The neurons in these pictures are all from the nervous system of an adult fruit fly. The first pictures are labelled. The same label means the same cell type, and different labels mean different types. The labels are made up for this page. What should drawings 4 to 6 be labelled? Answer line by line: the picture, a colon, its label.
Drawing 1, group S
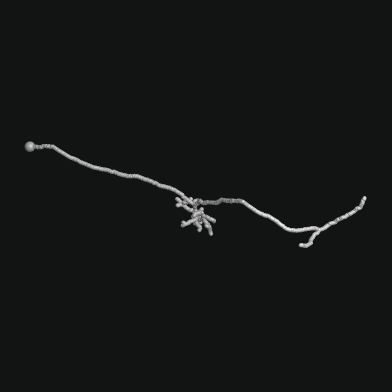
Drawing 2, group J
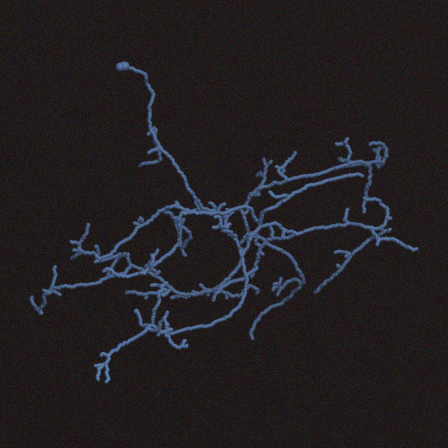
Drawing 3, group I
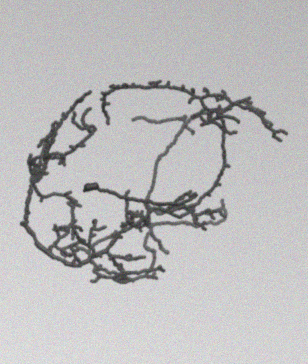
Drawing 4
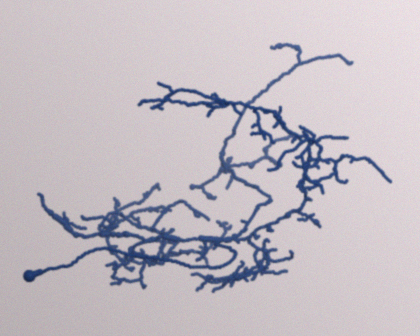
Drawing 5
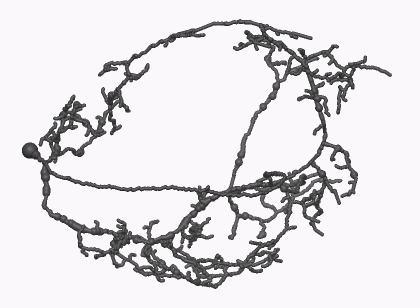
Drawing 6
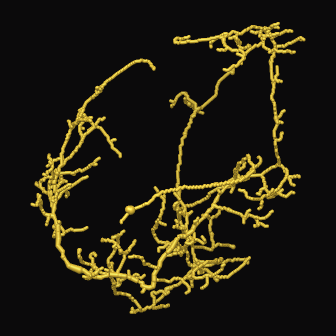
4: group I
5: group I
6: group I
